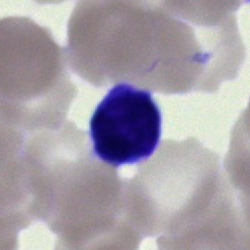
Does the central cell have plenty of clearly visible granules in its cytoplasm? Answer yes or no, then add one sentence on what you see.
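No. No granules are visible within the cell.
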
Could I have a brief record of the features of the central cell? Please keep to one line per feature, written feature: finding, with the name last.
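Nucleus: fills almost the whole cell; no clearly visible rim of cytoplasm.
Staining: even, deep blue-purple throughout the nucleus.
Chromatin: dense and dark, little open texture.
Nucleoli: none seen.
Cell: lymphocyte.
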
